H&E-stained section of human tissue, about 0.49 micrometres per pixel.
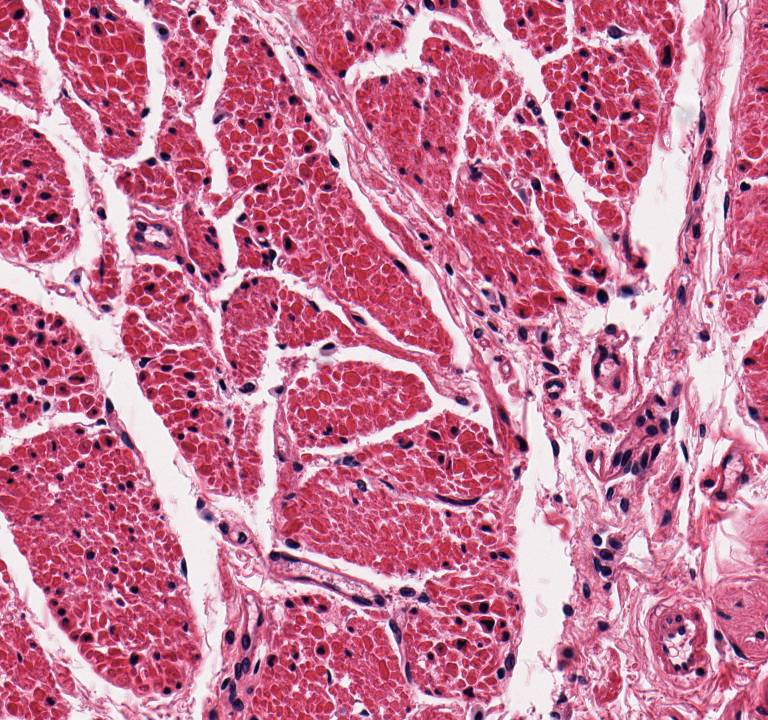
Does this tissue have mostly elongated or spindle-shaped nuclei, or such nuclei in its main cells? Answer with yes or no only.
No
